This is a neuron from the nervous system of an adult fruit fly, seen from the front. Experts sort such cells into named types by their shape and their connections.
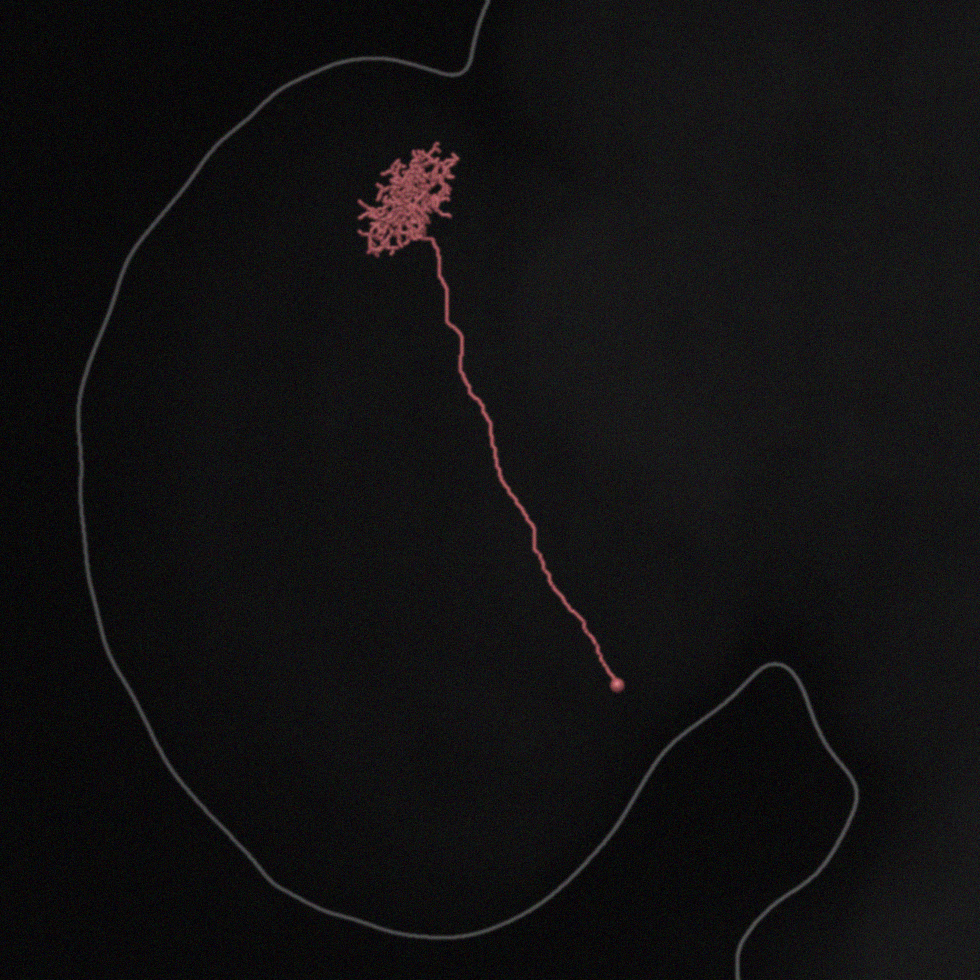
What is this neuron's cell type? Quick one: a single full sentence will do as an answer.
This neuron is classified under the cell type Pm1.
